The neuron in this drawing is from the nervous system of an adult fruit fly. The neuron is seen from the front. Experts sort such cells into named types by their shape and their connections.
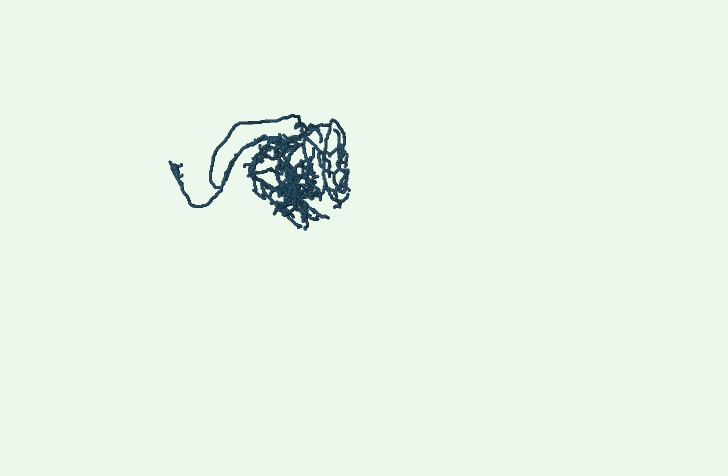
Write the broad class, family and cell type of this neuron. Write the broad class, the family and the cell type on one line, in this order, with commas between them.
nerve-cord intrinsic neuron, hemilineage 11B, IN11B018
